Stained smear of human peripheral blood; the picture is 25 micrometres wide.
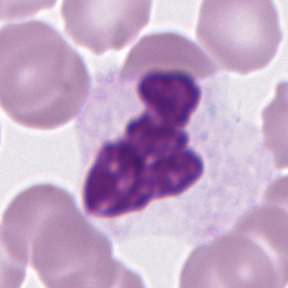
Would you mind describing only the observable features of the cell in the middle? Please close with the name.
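The nucleus is irregular, folded into several overlapping lobes, and lies toward the left, leaving more cytoplasm on the right. Its chromatin is dense and dark purple, with a few small paler spots. Many fine, faint lilac granules fill the cytoplasm. This is a segmented neutrophil.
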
